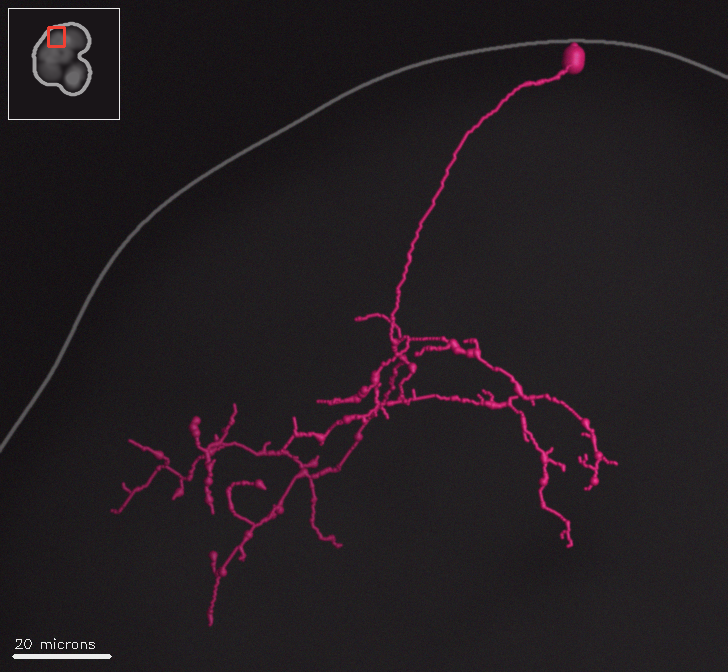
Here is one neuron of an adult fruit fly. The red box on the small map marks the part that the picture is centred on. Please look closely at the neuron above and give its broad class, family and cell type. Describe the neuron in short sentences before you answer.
The cell body is at the upper right of the picture. From top to bottom in the picture it spans about 120 microns. Dozens of branch ends can be seen. Its broad class is central-brain intrinsic neuron. The family is hemilineage SLPpl1. Its cell type is SLP266.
